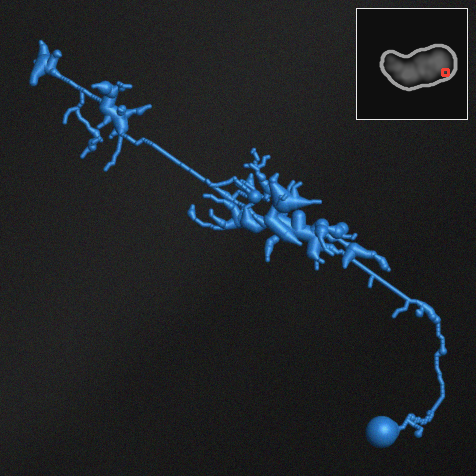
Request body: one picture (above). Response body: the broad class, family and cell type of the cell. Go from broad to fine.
optic-lobe intrinsic neuron; Mi; Mi4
